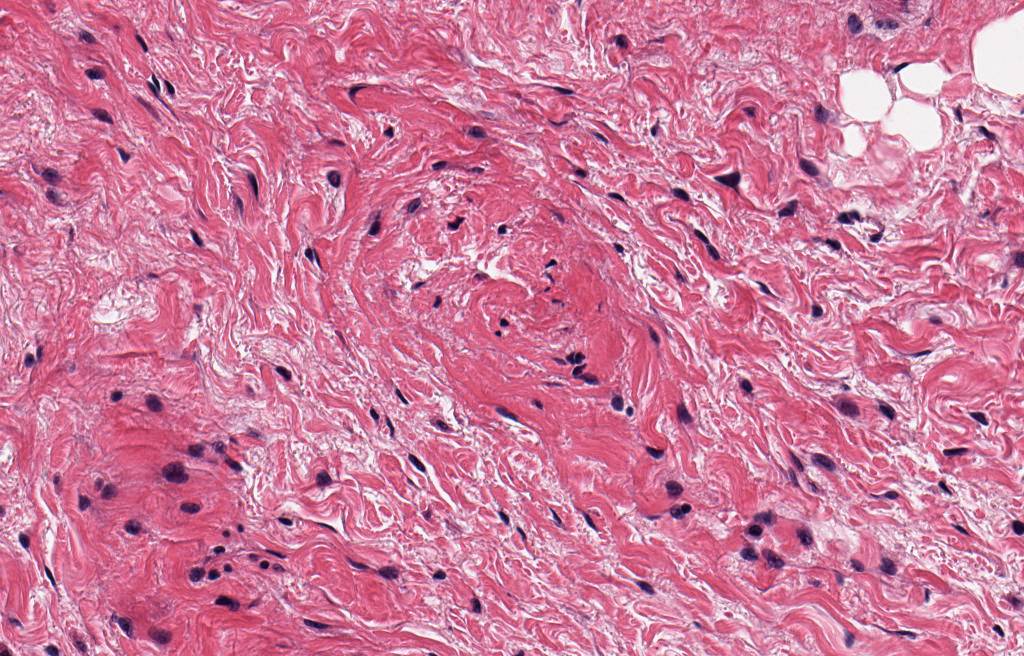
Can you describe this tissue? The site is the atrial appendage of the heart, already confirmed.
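Nuclei sparse, widely spaced between collagen bundles. Most elongated, spindle-shaped, darkly stained. Upper right corner: a few adipocytes as clear, empty rounded spaces. Lower left: small groups of rounder dark nuclei within pink cytoplasm.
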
